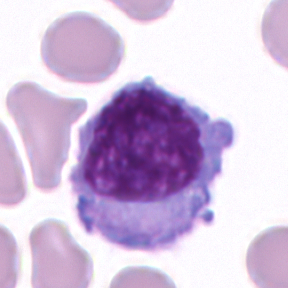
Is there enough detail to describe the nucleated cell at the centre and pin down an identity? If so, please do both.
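High in this cell sits the nucleus, with most of the cytoplasm lying beneath it. You won't see a nucleolus in it. Nor does the cytoplasm show any coarse granules. Off the right side, small rounded blebs project from the cell. It's a plasma cell.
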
